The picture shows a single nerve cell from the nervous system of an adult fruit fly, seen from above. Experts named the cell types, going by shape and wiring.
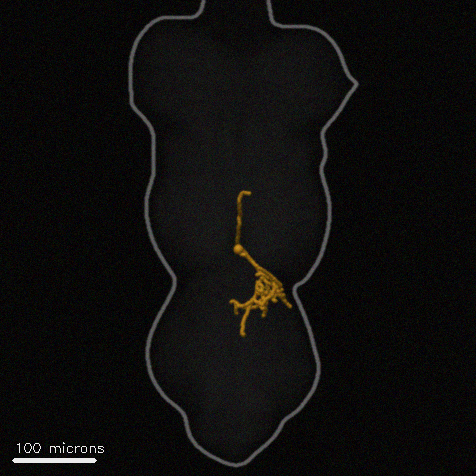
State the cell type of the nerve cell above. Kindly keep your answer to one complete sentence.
This nerve cell falls under the cell type IN17A103.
